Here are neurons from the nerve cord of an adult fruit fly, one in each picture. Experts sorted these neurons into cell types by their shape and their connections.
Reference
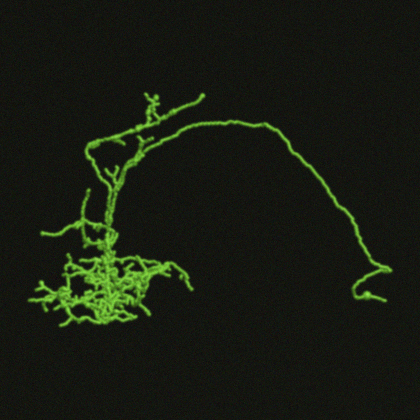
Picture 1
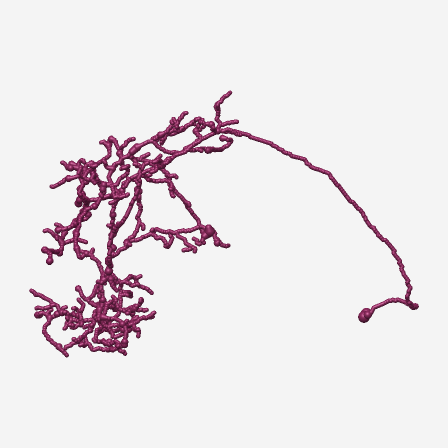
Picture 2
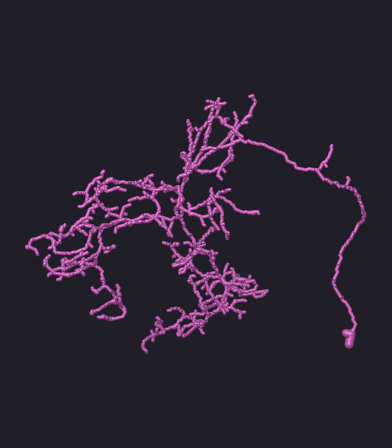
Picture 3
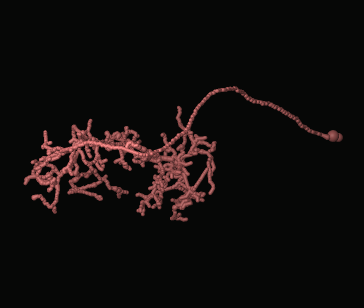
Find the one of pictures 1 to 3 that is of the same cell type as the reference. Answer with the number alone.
1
